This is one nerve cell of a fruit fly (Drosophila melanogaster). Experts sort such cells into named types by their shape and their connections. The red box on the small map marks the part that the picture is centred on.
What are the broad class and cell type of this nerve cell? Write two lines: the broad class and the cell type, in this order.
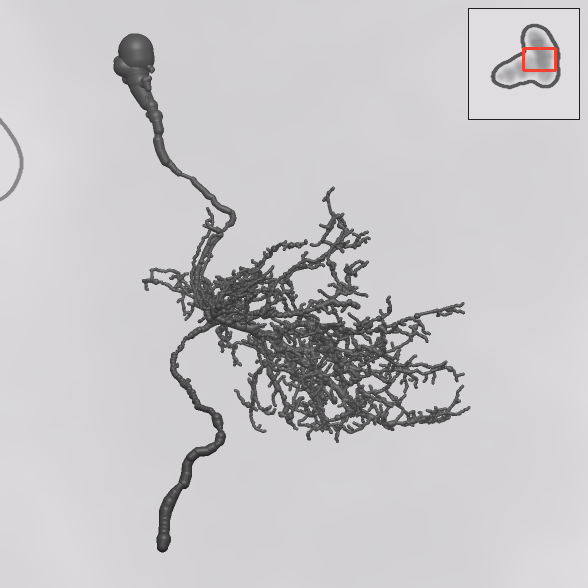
motor neuron of the brain
GNG641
